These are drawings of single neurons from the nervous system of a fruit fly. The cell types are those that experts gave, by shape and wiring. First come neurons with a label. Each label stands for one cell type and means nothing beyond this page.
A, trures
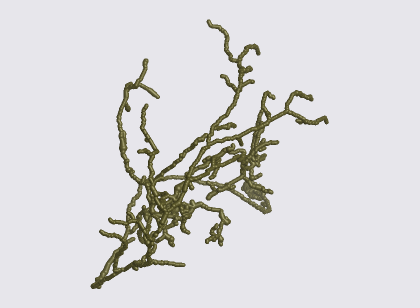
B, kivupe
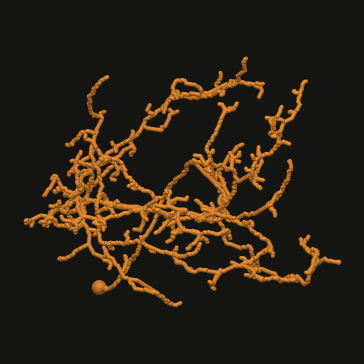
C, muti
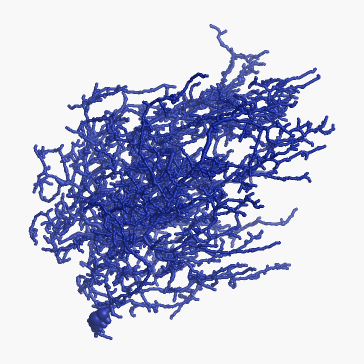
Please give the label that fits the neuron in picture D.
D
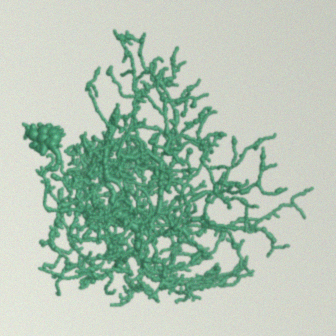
muti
